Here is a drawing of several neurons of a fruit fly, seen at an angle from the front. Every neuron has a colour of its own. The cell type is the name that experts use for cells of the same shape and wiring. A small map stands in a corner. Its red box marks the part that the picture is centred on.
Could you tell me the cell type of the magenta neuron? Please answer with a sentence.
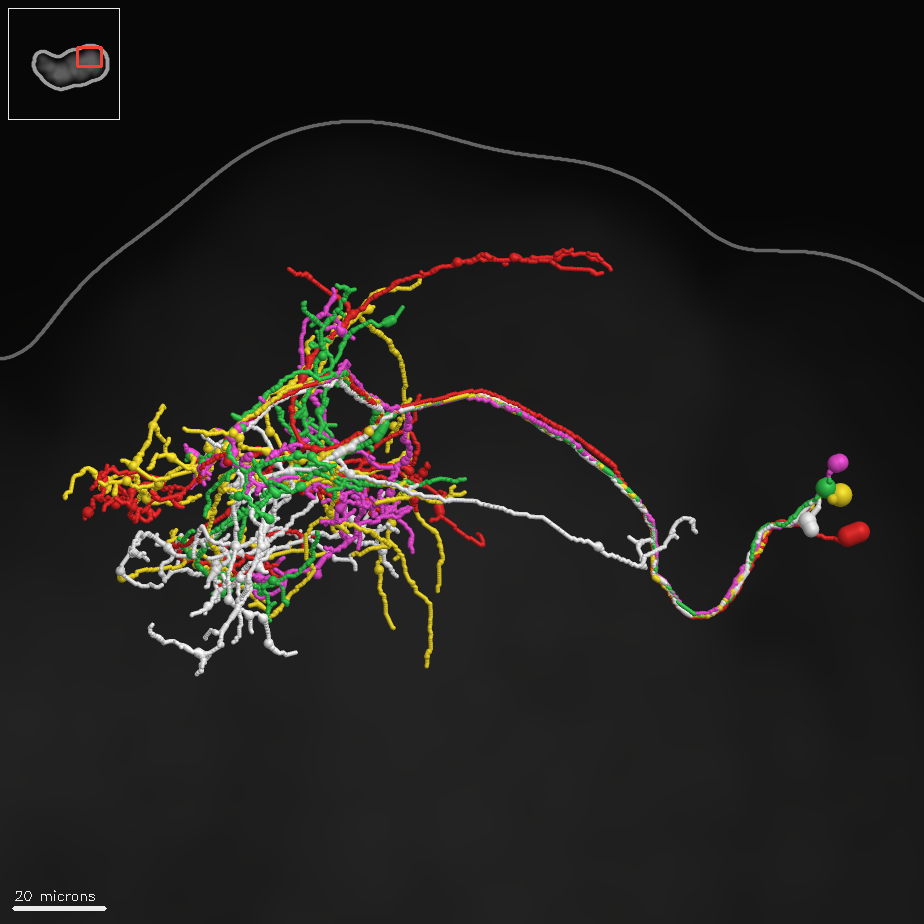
The cell type is CB1337.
